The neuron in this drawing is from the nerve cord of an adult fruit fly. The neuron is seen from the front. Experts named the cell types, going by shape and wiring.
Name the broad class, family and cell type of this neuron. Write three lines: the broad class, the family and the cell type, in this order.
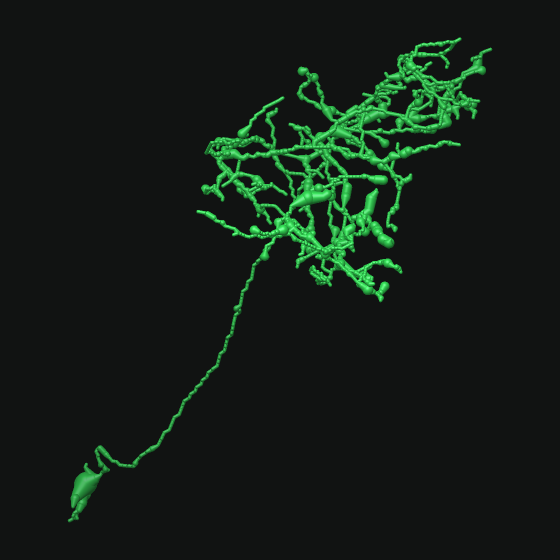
nerve-cord intrinsic neuron
hemilineage 16B
IN16B059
